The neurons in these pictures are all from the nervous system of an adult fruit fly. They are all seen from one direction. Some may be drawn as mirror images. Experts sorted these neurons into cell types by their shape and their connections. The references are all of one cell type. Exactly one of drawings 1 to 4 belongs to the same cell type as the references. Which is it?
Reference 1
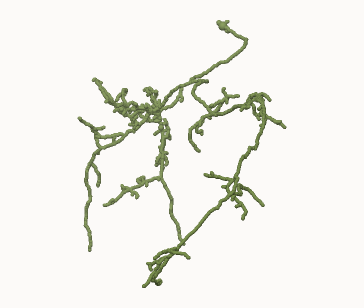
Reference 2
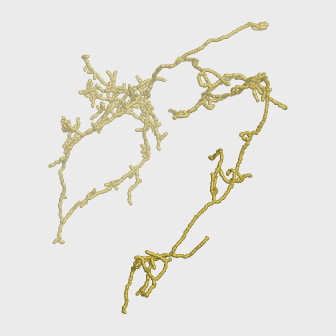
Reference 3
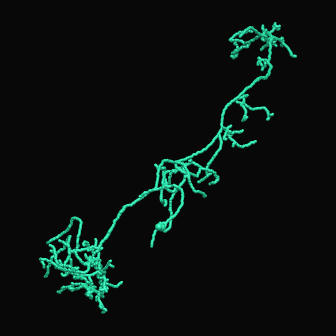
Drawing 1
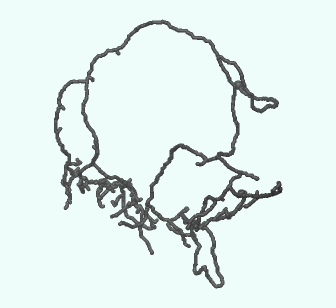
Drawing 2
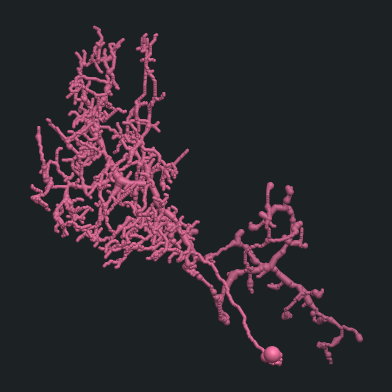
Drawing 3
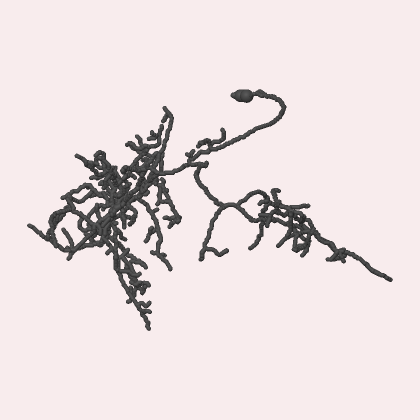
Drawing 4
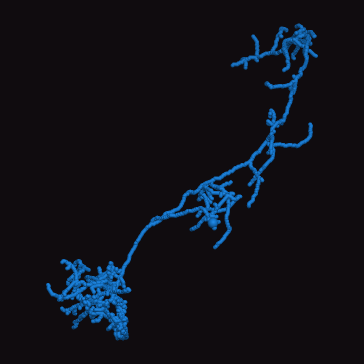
Drawing 4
